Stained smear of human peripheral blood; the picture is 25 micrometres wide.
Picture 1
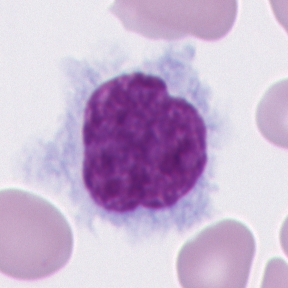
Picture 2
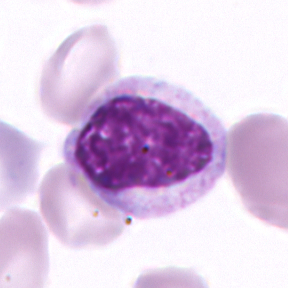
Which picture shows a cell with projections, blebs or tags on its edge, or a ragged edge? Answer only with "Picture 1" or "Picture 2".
Picture 1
